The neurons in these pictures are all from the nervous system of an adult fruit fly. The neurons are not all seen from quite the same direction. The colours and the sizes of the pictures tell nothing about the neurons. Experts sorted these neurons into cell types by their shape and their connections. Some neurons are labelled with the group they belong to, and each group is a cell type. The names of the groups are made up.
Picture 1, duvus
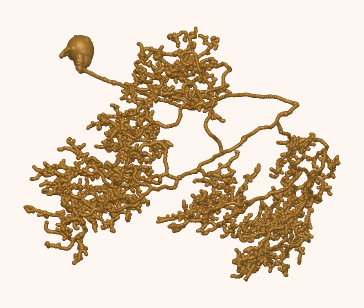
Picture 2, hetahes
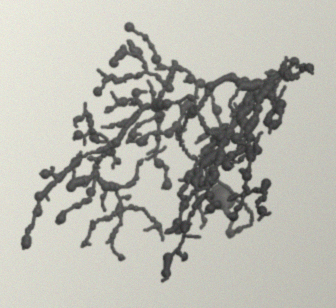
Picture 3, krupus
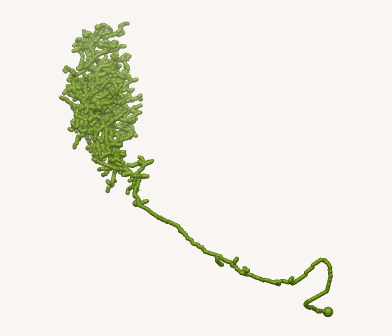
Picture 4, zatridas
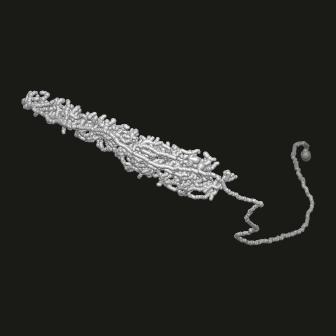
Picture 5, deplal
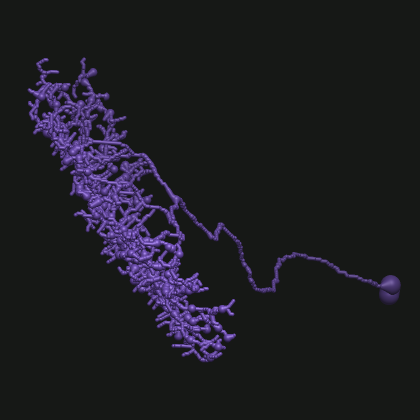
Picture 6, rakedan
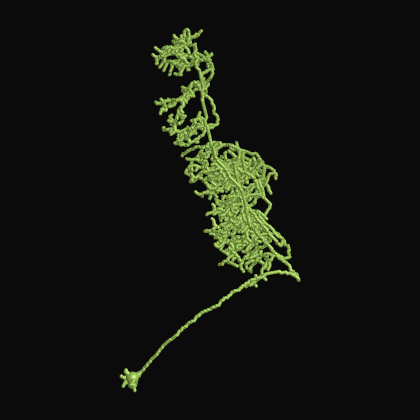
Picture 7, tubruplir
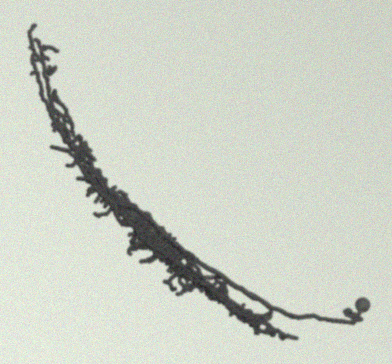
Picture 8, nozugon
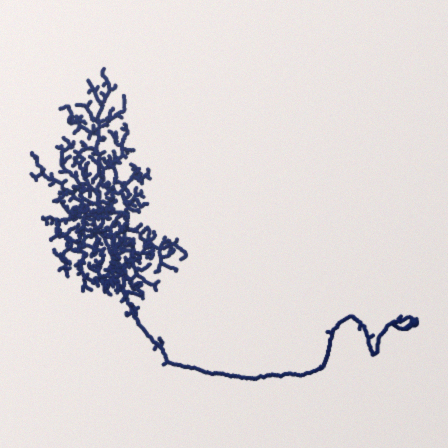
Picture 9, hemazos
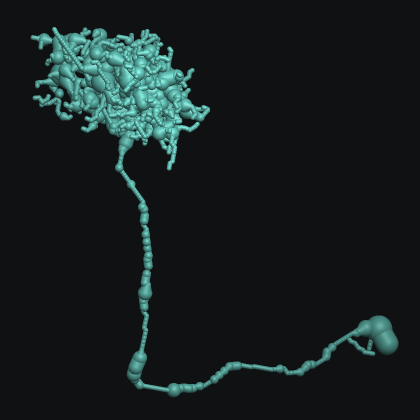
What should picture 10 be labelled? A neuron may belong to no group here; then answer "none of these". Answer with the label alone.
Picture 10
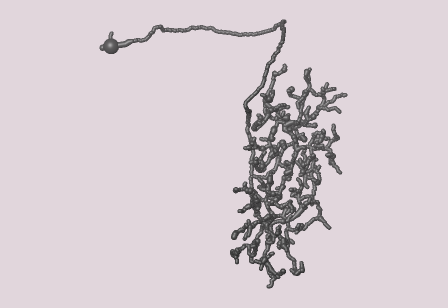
none of these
